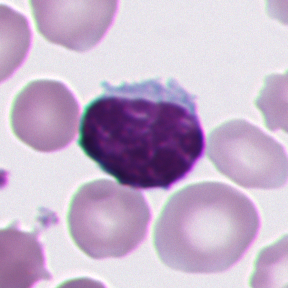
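Typical lymphocyte, stained peripheral blood smear. The nucleus fills most of the cell, leaving scant pale blue-grey cytoplasm visible mainly as a thin cap along the top. Fine, ragged hair-like projections fringe the top edge.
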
